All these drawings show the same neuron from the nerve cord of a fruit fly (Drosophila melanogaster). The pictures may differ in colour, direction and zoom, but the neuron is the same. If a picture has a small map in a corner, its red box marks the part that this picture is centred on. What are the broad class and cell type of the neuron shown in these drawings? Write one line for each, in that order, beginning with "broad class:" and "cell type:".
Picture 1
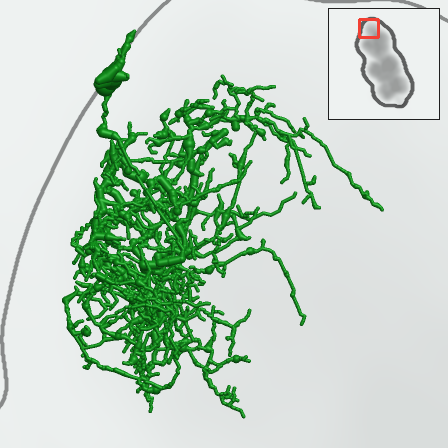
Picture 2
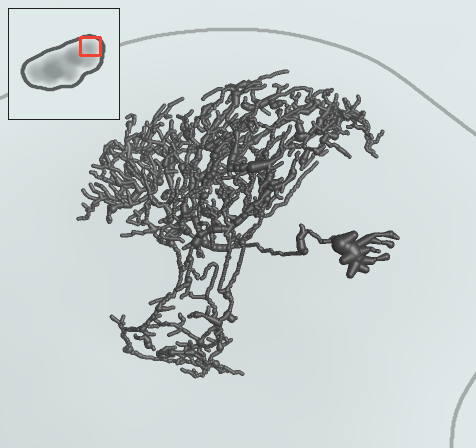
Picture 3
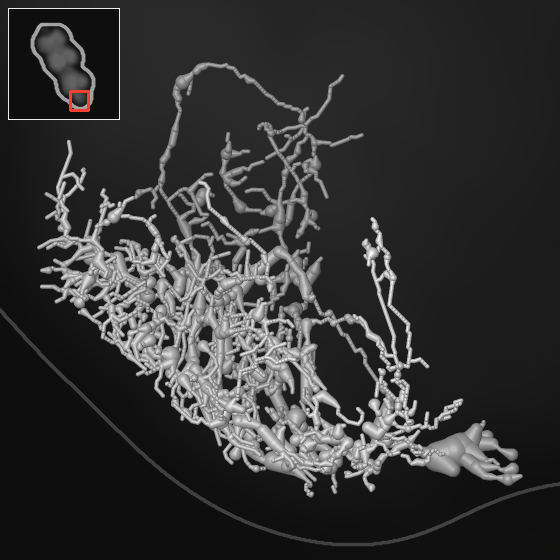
broad class: nerve-cord intrinsic neuron
cell type: INXXX271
